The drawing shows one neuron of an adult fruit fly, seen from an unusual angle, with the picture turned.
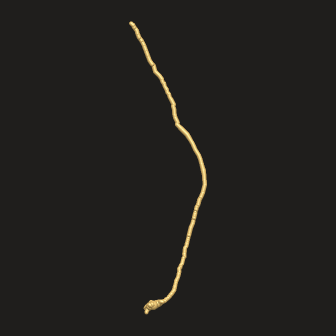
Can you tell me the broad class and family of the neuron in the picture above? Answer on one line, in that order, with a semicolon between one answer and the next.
optic-lobe intrinsic neuron; L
